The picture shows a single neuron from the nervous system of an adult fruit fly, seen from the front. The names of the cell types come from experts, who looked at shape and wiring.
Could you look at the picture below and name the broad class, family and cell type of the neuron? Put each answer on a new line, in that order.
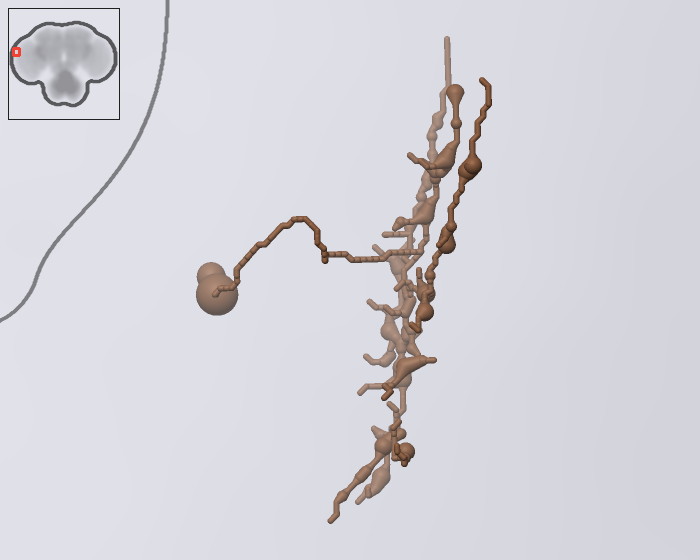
optic-lobe intrinsic neuron
Dm
Dm15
